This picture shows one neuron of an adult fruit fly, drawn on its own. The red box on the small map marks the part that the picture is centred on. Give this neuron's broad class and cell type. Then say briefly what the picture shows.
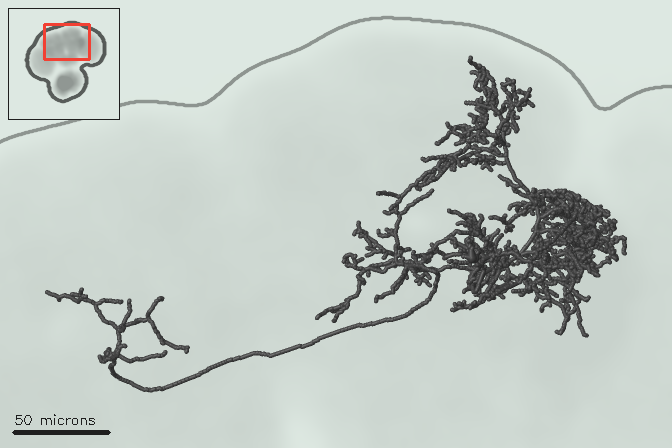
This is a central-brain intrinsic neuron. It is of cell type AVLP573. From left to right in the picture it spans about 300 microns. The picture shows dozens of branch ends.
